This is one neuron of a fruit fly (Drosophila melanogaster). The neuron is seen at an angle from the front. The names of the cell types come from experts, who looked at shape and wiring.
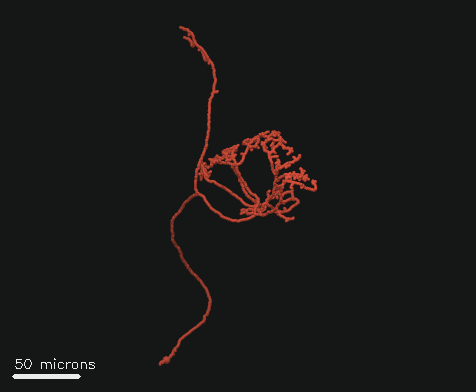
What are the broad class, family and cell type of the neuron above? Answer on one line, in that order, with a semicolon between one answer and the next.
central-brain intrinsic neuron; hemilineage LALv1_dorsal; FB1I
